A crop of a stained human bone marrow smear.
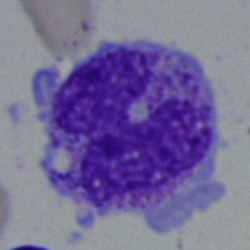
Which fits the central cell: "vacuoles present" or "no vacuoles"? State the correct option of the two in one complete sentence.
Inside its cytoplasm lie one or more clear vacuoles.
